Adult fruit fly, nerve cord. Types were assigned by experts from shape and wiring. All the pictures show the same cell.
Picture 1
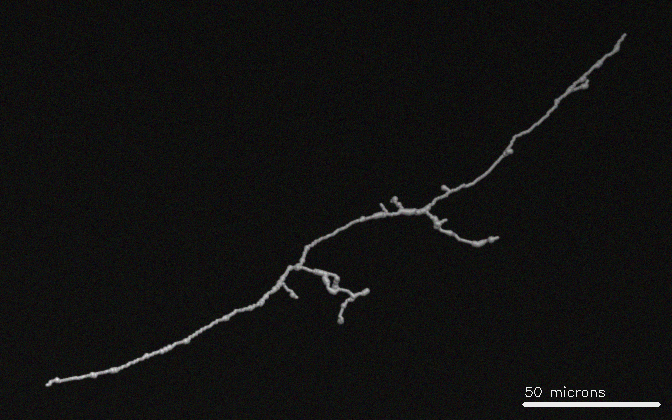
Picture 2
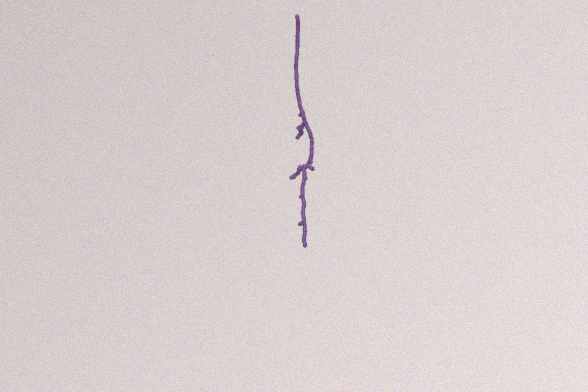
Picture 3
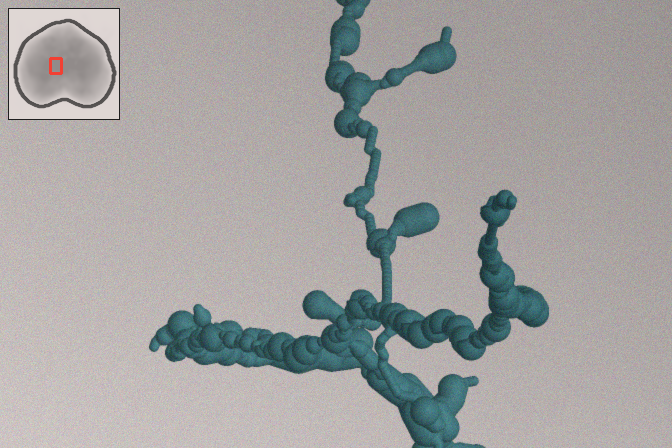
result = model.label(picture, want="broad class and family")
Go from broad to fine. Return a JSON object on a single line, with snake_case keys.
{"broad_class": "descending neuron", "family": "hemilineage MX3"}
